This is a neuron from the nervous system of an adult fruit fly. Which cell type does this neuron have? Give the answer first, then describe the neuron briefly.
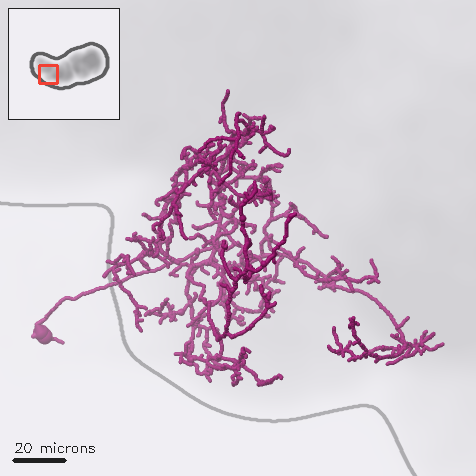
The cell type is IN20A.22A005. This is a nerve-cord intrinsic neuron. By the scale bar it is about 170 microns wide in this view. As drawn here it is wider than it is tall.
